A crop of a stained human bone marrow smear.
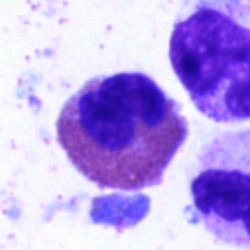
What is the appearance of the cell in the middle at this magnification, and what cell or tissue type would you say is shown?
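The nucleus comes first: it lies in the upper part of the cell. Next, the cytoplasm is abundant and forms a broad zone below the nucleus. Its colour is pinkish-purple. Finally, fine granules fill the cytoplasm. The cell is an eosinophil.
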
